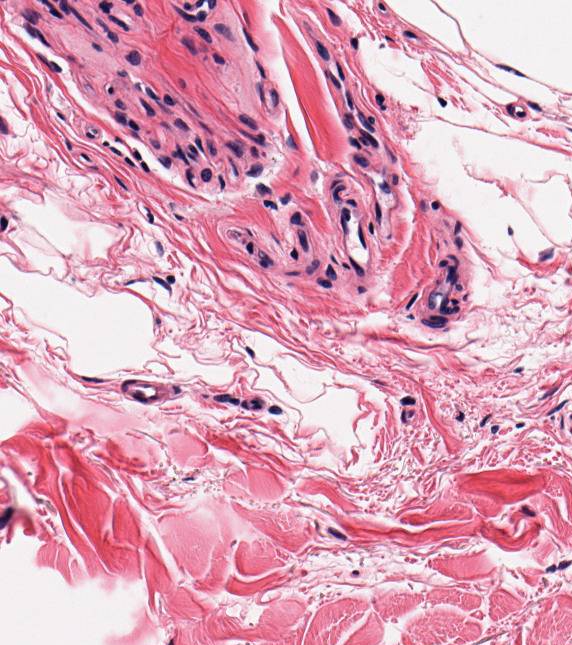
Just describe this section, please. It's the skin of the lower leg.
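Start with the middle band: loose, wavy, pale pink fibres separated by clear spaces. Across the upper half, a cellular band crowded with elongated dark nuclei runs obliquely, upper left toward lower right. At the bottom: deeply eosinophilic, homogeneous, polygonal to elongated profiles with few nuclei.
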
